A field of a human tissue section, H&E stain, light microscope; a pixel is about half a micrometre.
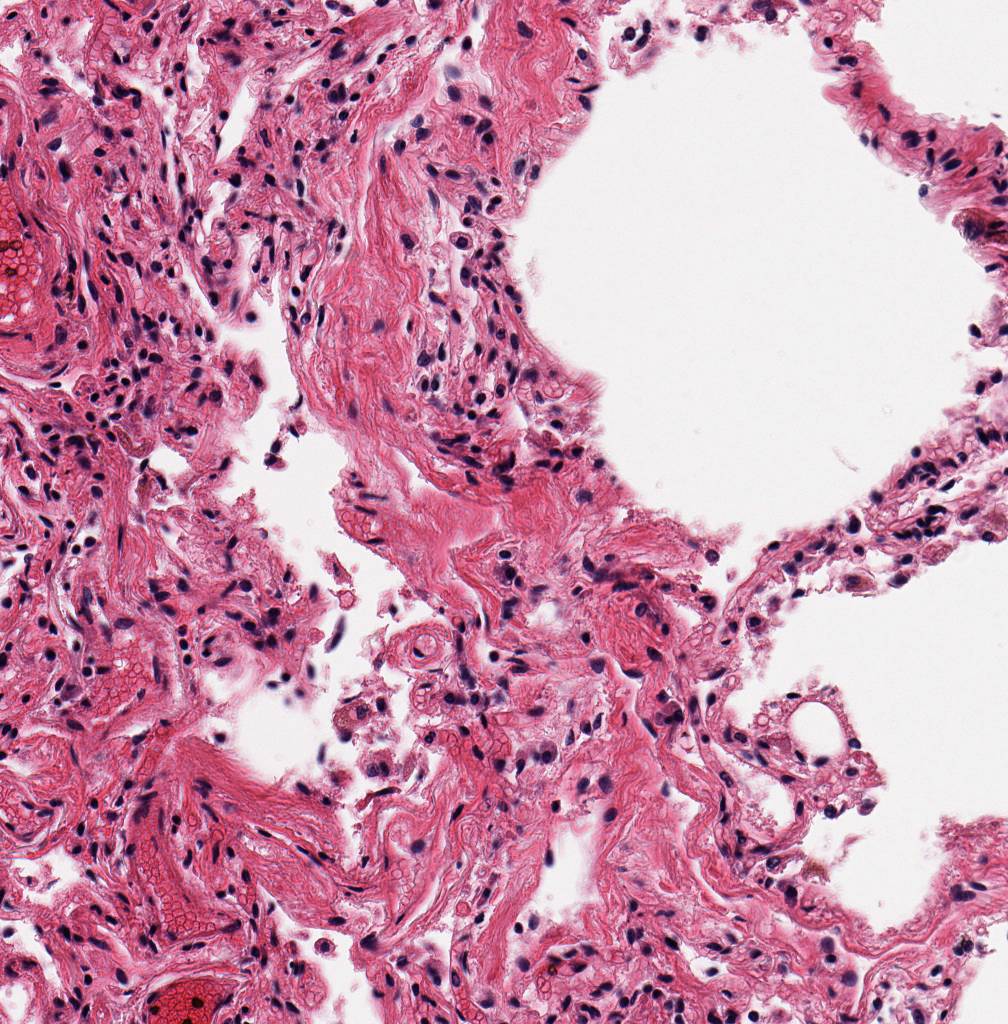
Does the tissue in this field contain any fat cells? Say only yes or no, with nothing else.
No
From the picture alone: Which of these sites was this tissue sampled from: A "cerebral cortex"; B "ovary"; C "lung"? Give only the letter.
C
